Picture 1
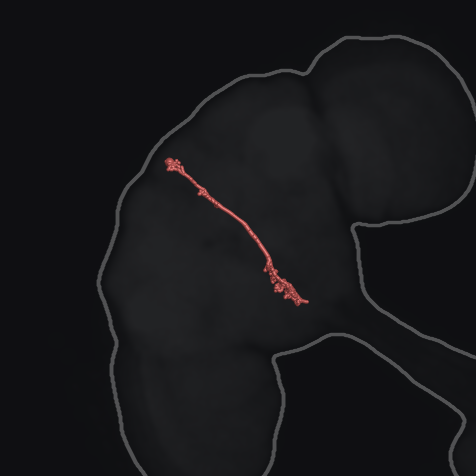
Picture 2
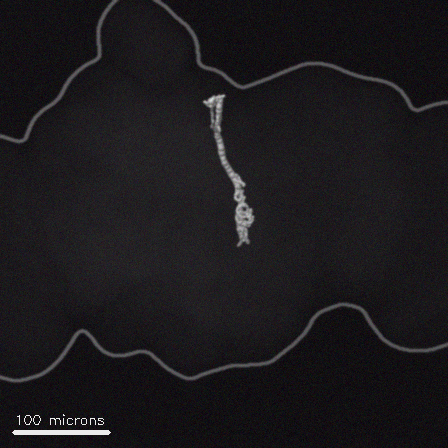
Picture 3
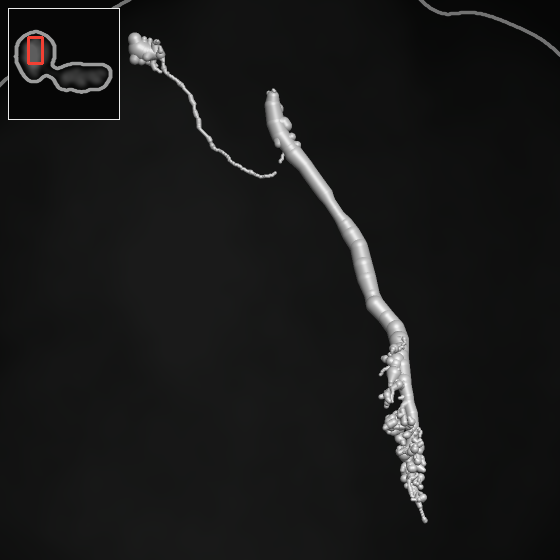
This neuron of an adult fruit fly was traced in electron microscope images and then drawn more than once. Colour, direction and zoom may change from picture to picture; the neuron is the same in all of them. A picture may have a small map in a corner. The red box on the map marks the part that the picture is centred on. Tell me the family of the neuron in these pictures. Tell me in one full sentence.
This neuron falls within the family OCG.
